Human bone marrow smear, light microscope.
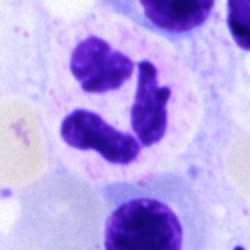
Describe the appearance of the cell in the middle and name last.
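Roughly round in outline, the cell has a nucleus divided into three separate lobes, with no nucleoli visible. Fine pinkish granules are scattered through the cytoplasm. The cell shown is a segmented neutrophil.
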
